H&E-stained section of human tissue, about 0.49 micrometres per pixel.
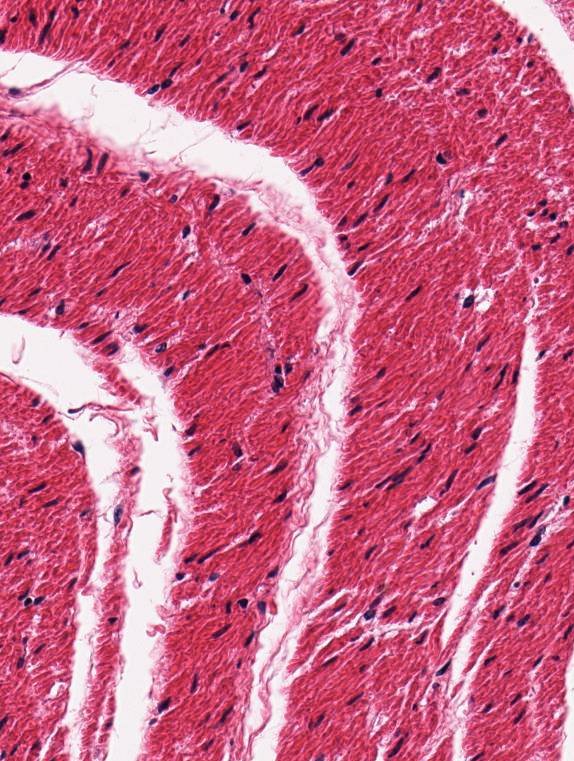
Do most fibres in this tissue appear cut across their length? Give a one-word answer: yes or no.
No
